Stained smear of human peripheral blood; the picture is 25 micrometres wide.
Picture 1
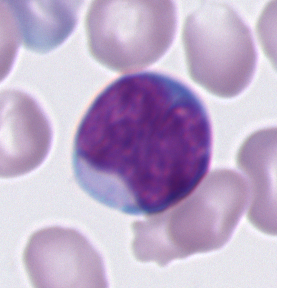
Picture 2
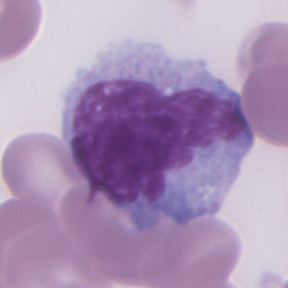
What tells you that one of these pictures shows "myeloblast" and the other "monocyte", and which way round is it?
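Picture 1 shows a myeloblast, and picture 2 shows a monocyte.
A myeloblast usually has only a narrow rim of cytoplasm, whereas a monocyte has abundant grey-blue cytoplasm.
In picture 1 the cytoplasm is a thin blue rim, widest at the lower left, which fits the myeloblast; the nucleus, about 12 micrometres across in a cell about 13 micrometres across, fills about 80% of the cell's area. In picture 2 the cytoplasm is pale greyish blue, in keeping with a monocyte. The nucleus in picture 1 has a shallow indentation on its lower-left side, and beside it the cytoplasm shows a paler zone. The cell in picture 2 is about 16 micrometres across, larger than the one in picture 1; its chromatin is fine and lacy, in delicate strands rather than coarse dark clumps, its cytoplasm has only a faint, fine dusty texture with no coarse granules, and its outline is irregular with a finely frilled edge along the top.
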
